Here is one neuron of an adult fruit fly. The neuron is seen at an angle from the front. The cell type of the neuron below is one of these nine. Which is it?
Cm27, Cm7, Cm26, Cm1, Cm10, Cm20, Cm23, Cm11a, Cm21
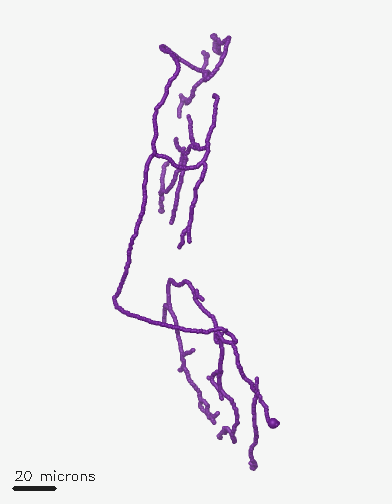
Cm23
